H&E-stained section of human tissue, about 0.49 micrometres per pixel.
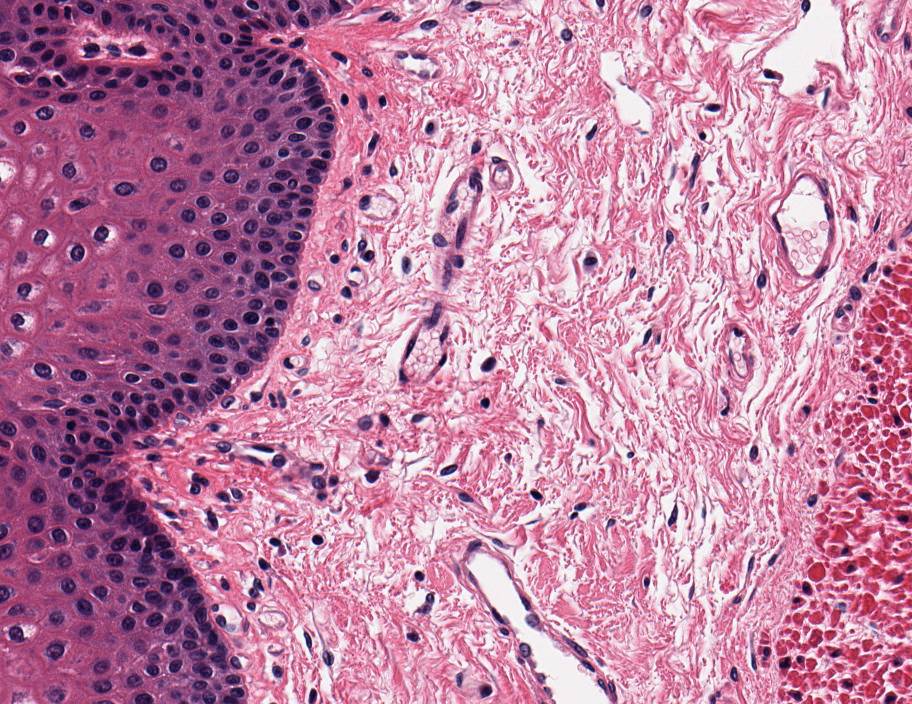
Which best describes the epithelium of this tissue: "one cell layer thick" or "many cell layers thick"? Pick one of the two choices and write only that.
Many cell layers thick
